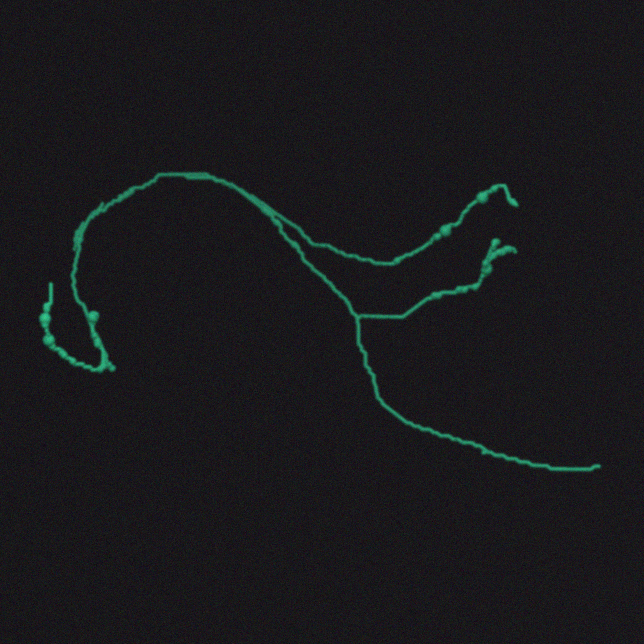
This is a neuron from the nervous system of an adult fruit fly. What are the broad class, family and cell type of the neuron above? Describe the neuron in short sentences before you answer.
No cell body is drawn. It has a dozen or fewer branch ends. This is a sensory neuron entering the brain. The name of its family is class olfactory. It is of cell type ORN_VM5d.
